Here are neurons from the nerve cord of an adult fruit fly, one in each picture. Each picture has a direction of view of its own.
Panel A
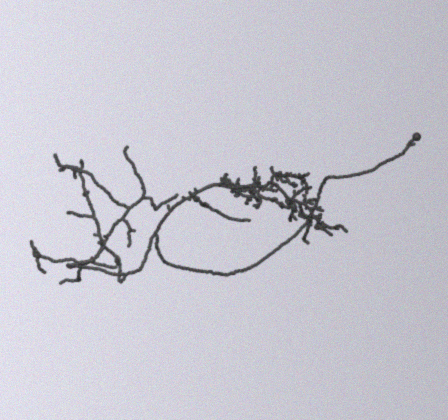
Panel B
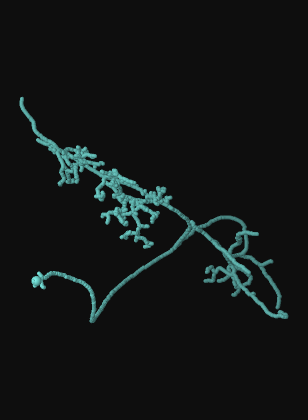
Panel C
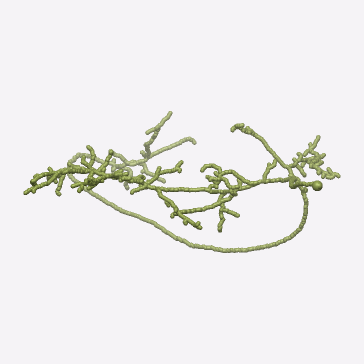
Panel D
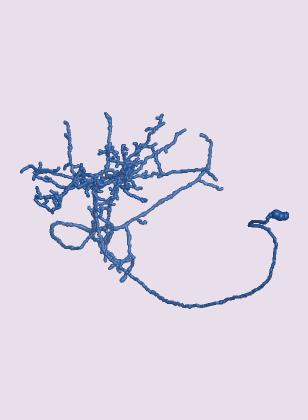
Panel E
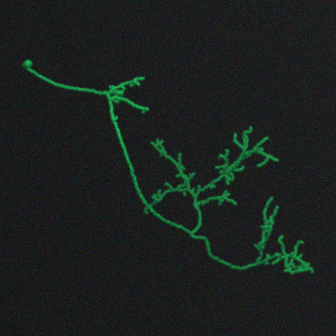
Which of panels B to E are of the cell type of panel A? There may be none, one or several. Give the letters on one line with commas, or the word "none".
B, D, E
